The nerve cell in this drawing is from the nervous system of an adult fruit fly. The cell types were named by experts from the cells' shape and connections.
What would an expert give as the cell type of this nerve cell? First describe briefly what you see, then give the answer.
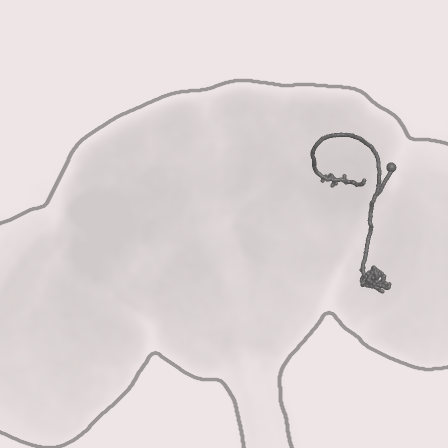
The cell body can be seen on the right of the picture. As drawn here it is taller than it is wide. It is a visual projection neuron. It is of cell type LC6.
